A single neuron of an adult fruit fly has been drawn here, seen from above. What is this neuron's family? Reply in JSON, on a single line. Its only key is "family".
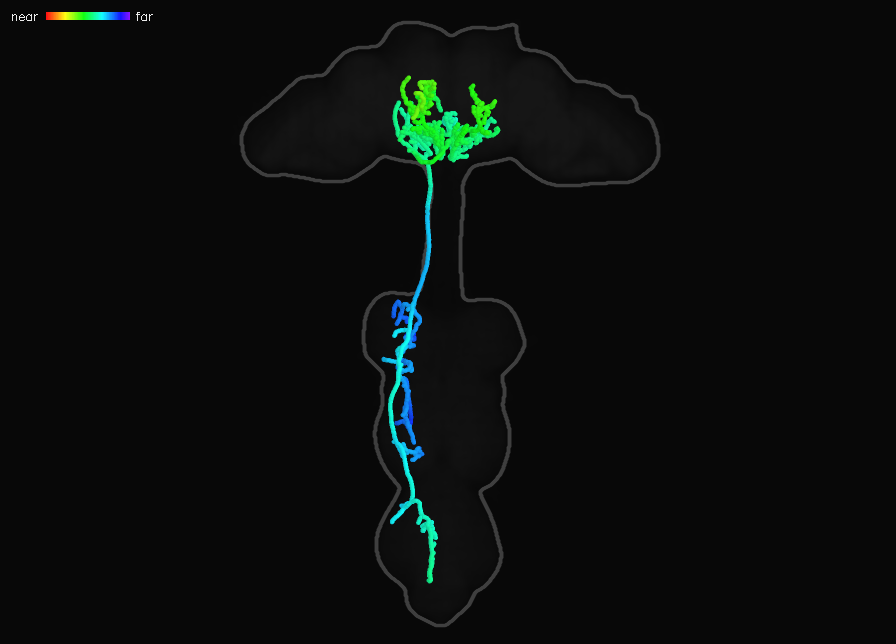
{"family": "hemilineage LB5"}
